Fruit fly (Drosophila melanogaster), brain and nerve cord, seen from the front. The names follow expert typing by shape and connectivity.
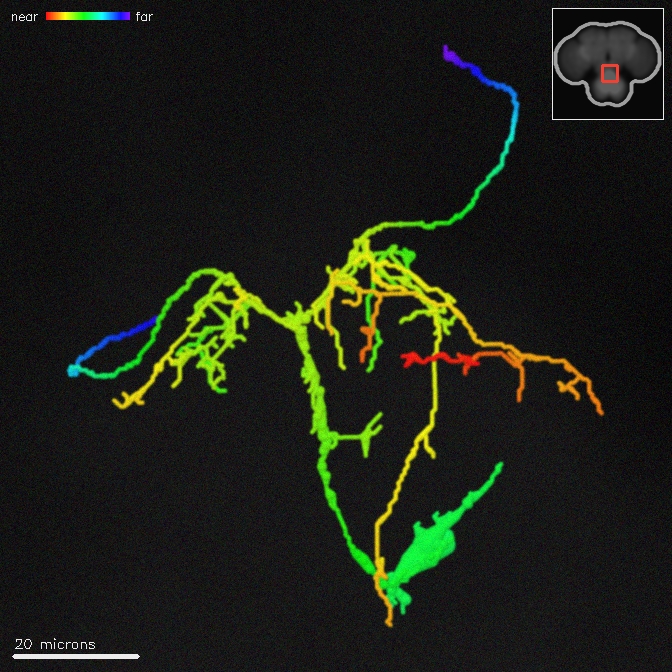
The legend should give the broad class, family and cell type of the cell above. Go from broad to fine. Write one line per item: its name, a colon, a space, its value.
broad class: efferent neuron of the nerve cord
family: hemilineage 00B
cell type: EN00B026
